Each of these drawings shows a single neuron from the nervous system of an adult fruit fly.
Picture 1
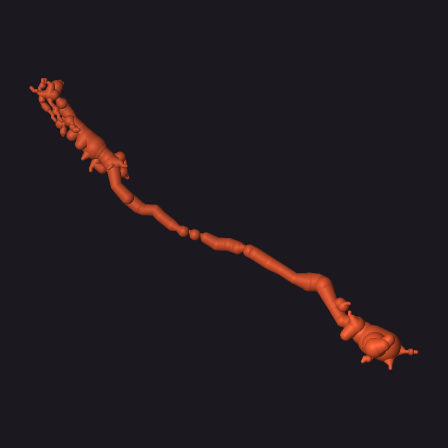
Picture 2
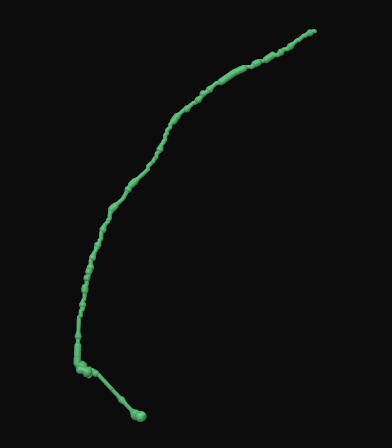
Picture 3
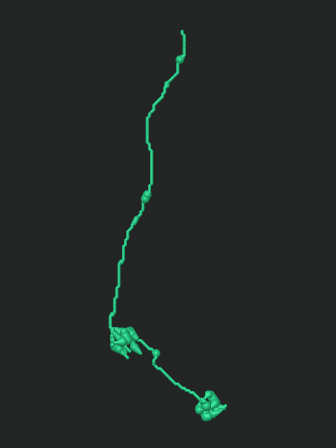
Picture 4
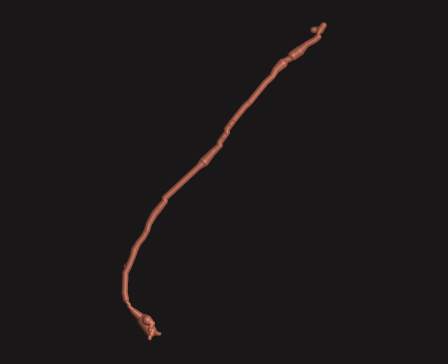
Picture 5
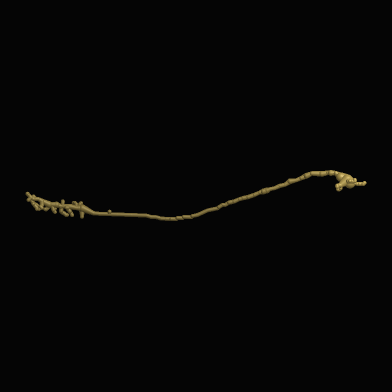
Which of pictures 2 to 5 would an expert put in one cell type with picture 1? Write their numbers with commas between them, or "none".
4, 5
